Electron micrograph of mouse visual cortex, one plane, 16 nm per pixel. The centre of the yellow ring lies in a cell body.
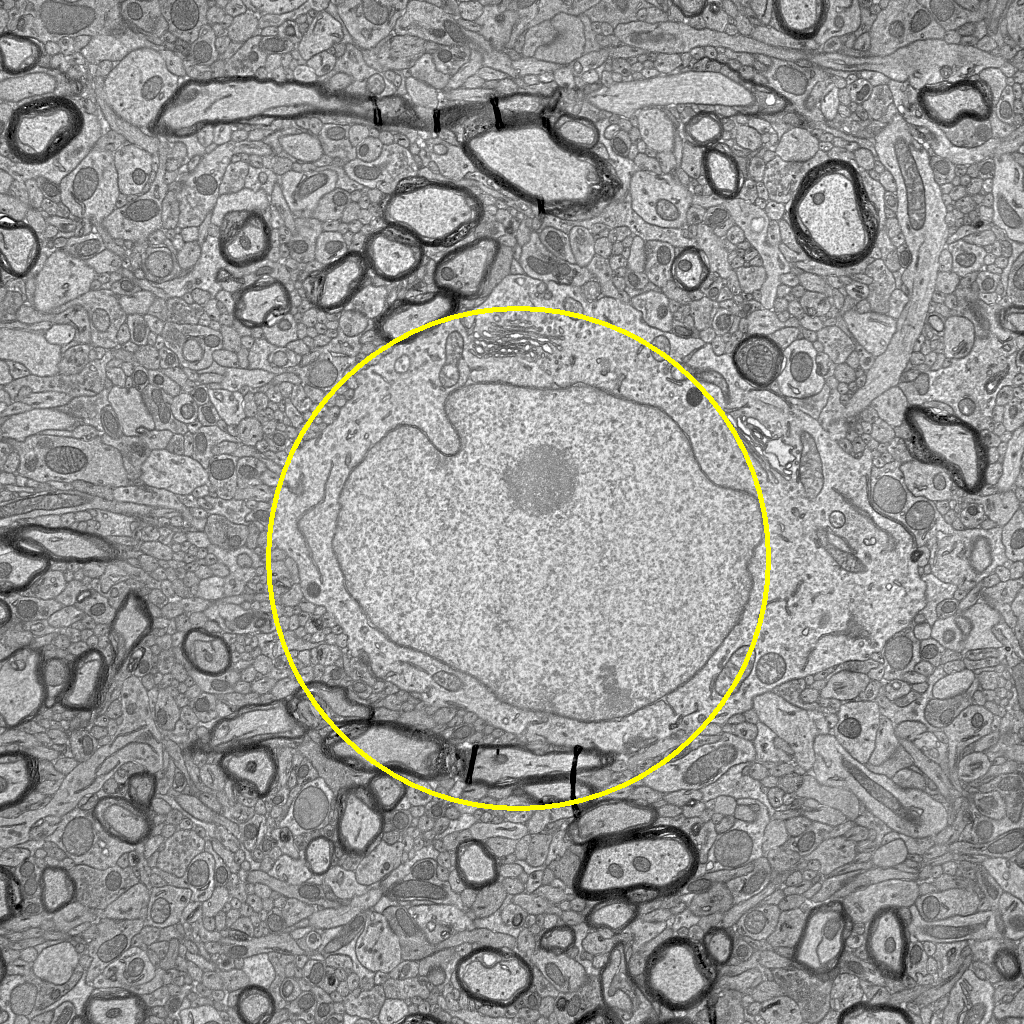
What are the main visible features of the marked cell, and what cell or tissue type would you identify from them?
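Nuclear outline: complete, a large oval wider than tall. Envelope: one deep, narrow infolding at the upper left. Cytoplasm above the nucleus: a stack of parallel, flattened cisternae. Lower edge of the cell body: a myelinated axon running along it. Cell type: excitatory neuron.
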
